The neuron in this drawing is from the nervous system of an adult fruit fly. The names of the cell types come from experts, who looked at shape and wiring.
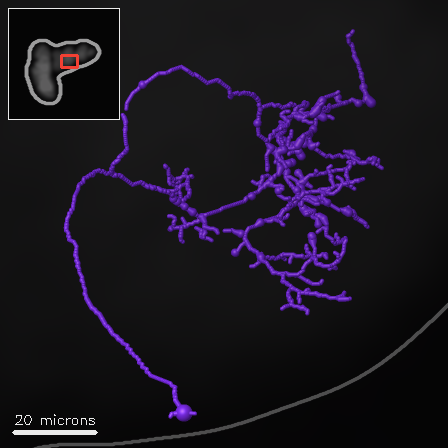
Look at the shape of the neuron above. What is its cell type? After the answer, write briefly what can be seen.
Its cell type is IN09A046. Its broad class is nerve-cord intrinsic neuron. Its cell body lies at the bottom of the picture. From top to bottom in the picture it spans about 95 microns. Dozens of branch ends can be seen.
